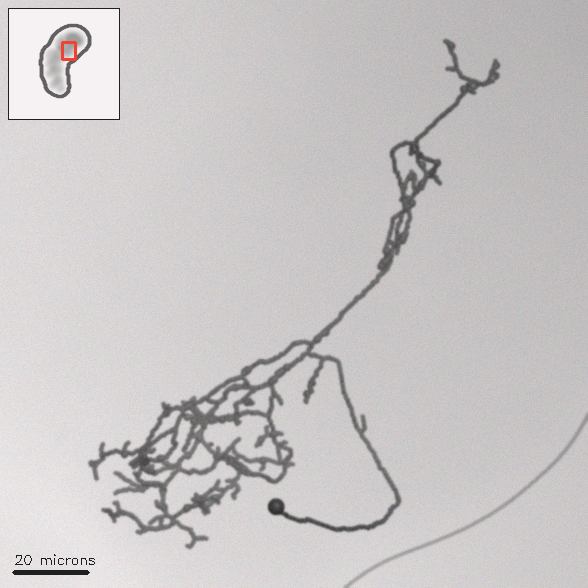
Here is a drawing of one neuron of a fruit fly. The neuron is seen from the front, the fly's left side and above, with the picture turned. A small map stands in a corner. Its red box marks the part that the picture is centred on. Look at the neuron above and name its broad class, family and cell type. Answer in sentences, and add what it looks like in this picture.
Its broad class is central-brain intrinsic neuron. Its family is hemilineage SLPad1_posterior. The cell type is LHPD2a6. Its cell body lies at the bottom of the picture. From top to bottom in the picture it spans about 140 microns. Dozens of branch ends can be seen.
